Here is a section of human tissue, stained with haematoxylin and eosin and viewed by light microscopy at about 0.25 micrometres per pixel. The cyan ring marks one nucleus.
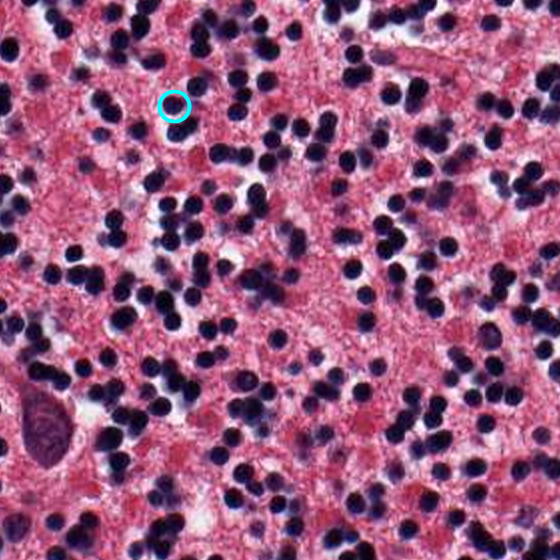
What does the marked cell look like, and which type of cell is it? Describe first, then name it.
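The nucleus is round and very dark, stained evenly throughout without visible internal detail. It is about the same size as the many dark round nuclei scattered around it. It lies among a crowded scatter of similar dark round nuclei, with others close by just below it. It is a cerebellar granule cell.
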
